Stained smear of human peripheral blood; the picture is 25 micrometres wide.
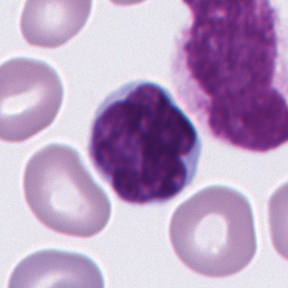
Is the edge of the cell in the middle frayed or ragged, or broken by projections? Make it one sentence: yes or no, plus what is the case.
No, it is a smooth edge, not a rough one, that bounds the cell.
